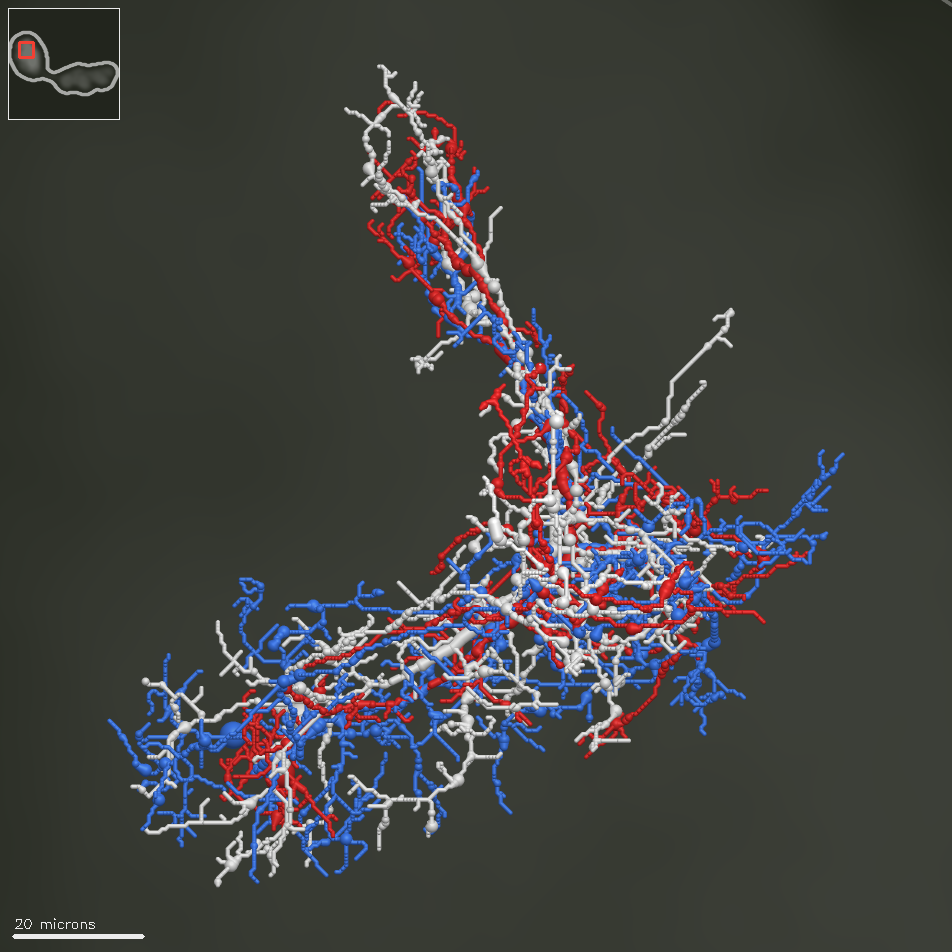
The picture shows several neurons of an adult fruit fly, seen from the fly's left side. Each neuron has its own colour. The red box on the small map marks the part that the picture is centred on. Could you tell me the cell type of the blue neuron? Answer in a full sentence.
The cell type is AVLP186.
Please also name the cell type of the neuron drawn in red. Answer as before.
The cell type is AVLP189_a.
